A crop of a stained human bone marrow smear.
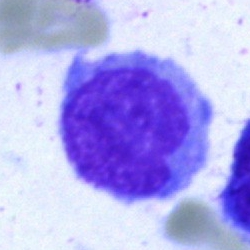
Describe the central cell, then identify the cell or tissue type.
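Have a look at the outline: roughly round, but a little uneven, with small bumps along the upper left edge. The chromatin's mottled, darker purple clumps sitting between paler spaces. No granules show in the cytoplasm, and there aren't any vacuoles either. That one's a blast.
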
